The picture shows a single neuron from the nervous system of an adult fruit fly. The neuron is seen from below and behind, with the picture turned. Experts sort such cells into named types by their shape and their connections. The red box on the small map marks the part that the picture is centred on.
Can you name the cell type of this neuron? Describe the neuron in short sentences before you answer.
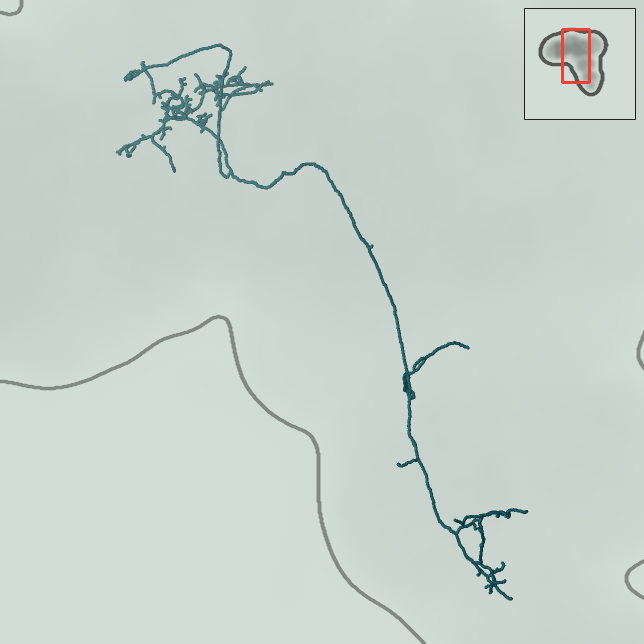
The cell body is at the upper left of the picture. The picture shows dozens of branch ends. Its broad class is descending neuron. The cell type is DNg06.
